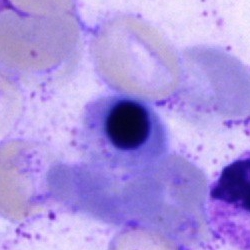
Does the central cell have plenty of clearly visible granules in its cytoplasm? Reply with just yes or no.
No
